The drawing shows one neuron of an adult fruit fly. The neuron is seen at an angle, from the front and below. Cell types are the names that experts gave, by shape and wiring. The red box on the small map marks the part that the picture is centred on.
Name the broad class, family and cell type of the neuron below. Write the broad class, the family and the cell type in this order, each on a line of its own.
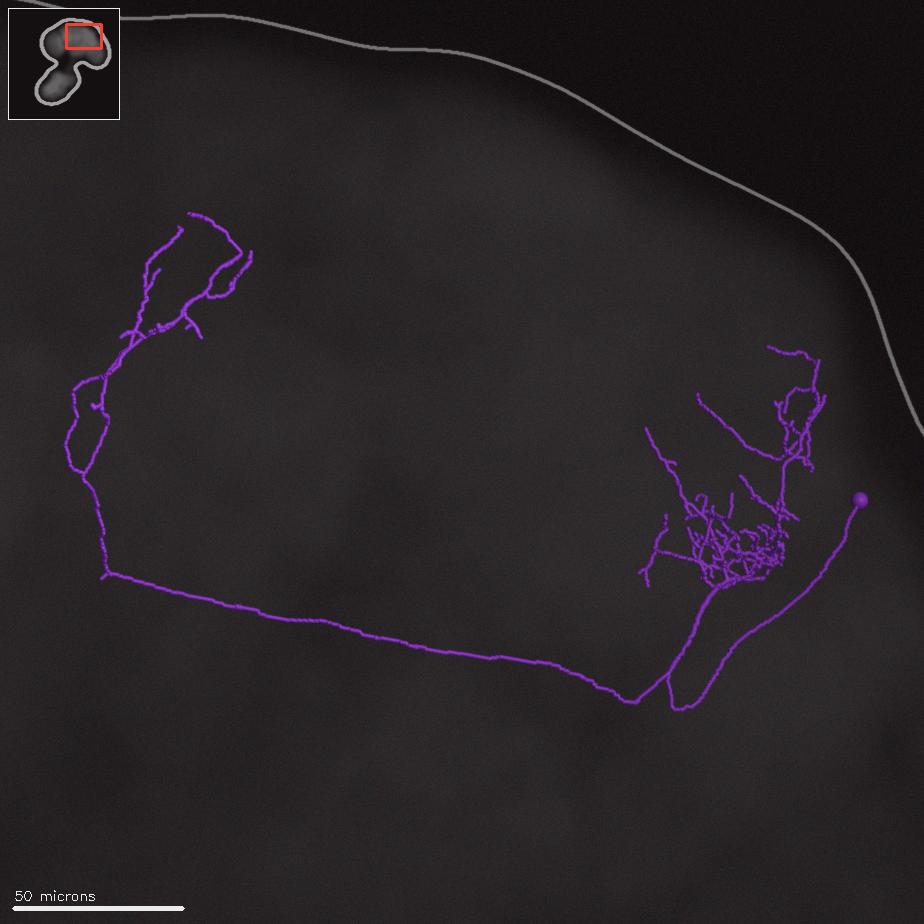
central-brain intrinsic neuron
hemilineage VPNp1_medial
LHPV3a2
